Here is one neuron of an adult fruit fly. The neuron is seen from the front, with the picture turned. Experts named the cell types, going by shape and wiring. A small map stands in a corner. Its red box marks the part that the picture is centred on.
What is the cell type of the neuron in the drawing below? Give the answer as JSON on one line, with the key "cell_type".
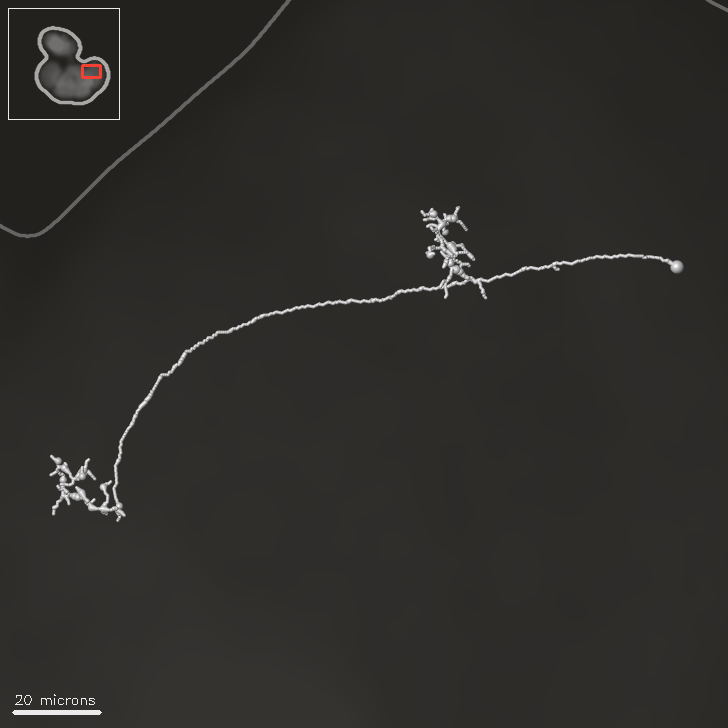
{"cell_type": "Tm34"}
